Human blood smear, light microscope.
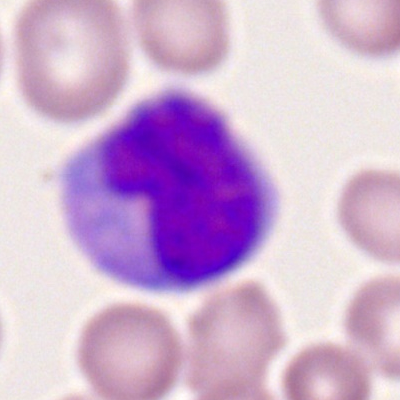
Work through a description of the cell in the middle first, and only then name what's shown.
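Start with the outline: roughly round and smooth. Look at the nucleus, which fills the right part of the cell and has a distinct notch on its left side. You won't find distinct granules in the cytoplasm. This is a monocyte.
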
